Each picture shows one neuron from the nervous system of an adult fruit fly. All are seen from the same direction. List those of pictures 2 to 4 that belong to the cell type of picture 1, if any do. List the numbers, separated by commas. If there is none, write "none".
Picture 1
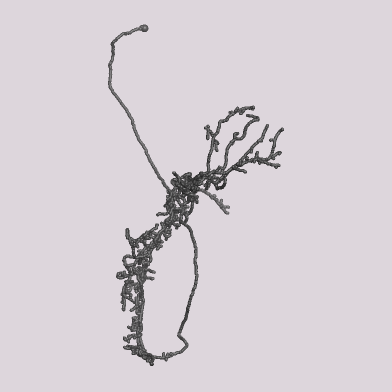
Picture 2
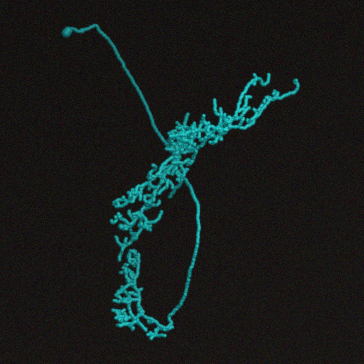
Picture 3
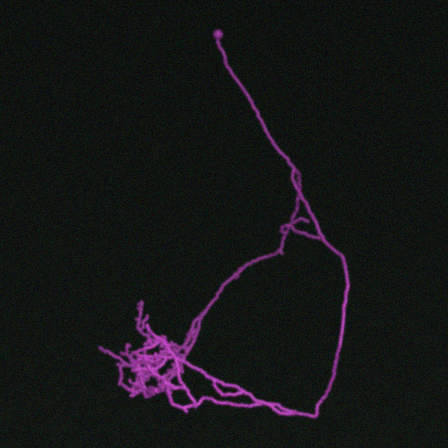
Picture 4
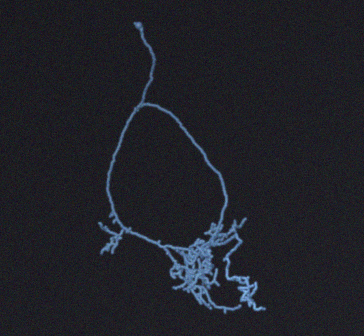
2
